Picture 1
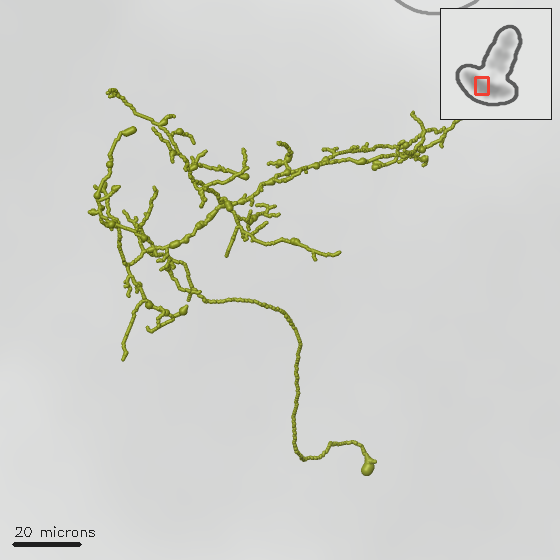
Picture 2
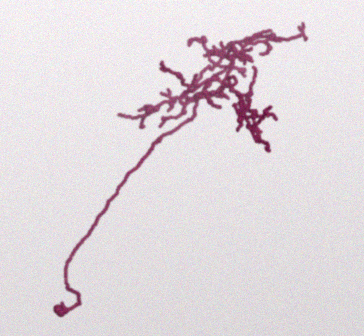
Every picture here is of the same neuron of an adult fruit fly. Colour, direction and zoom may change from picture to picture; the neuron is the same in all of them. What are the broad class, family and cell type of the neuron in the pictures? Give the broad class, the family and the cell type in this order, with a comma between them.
central-brain intrinsic neuron, hemilineage MX3, CB2440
